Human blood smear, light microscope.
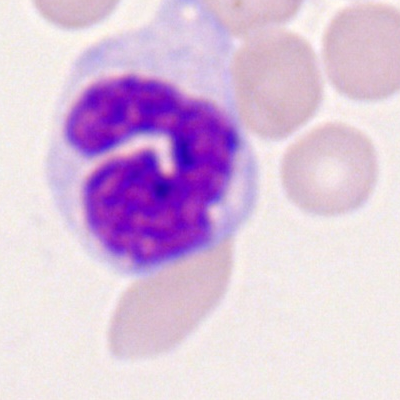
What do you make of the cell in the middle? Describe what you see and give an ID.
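See how the nucleus is deeply folded, with a narrow pale cleft running in from the left side. The cytoplasm is pale greyish blue and widest above the nucleus, toward the top, and no distinct granules show in it. This one's a monocyte.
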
